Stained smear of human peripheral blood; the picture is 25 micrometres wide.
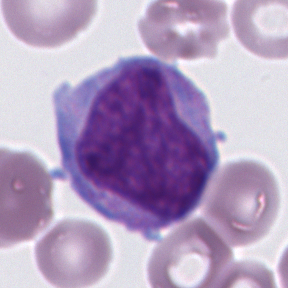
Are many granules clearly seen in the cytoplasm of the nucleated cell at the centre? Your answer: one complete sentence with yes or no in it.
No, the cytoplasm of the cell shows no visible granules.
